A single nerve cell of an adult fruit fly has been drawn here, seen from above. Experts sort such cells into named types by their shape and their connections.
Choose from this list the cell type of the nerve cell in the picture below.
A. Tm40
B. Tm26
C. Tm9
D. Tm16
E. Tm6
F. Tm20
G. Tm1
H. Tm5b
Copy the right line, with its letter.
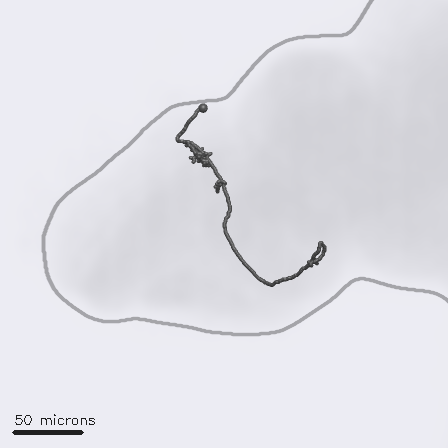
F. Tm20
